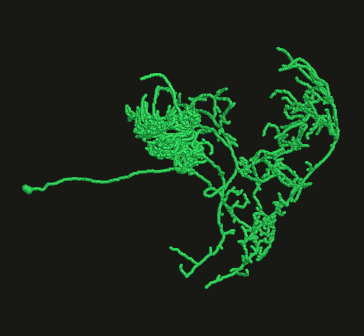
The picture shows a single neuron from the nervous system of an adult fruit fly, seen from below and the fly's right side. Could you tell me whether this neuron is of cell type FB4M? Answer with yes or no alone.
no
